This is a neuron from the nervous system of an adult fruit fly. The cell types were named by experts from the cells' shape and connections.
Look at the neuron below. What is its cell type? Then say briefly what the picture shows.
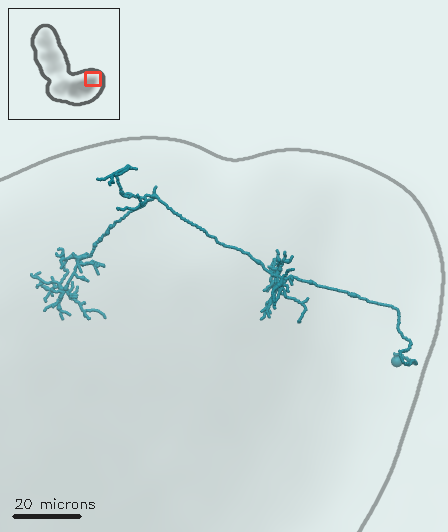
It is of cell type TmY17. It is an optic-lobe intrinsic neuron. It lies in the brain. By the scale bar it is about 120 microns wide in this view. The picture shows dozens of branch ends.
